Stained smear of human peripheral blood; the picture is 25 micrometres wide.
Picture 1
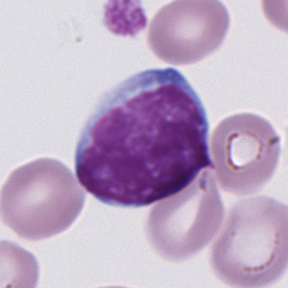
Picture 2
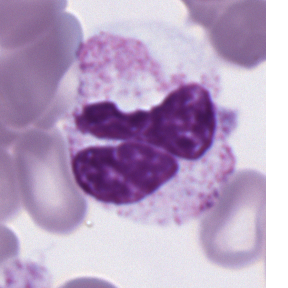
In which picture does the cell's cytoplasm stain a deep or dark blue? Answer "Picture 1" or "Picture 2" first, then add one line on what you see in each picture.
Picture 1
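What picture 1 shows: The cytoplasm stains blue, deepest along the cell's outer edge.
What picture 2 shows: Between the granules the cytoplasm is pale and nearly colourless.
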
